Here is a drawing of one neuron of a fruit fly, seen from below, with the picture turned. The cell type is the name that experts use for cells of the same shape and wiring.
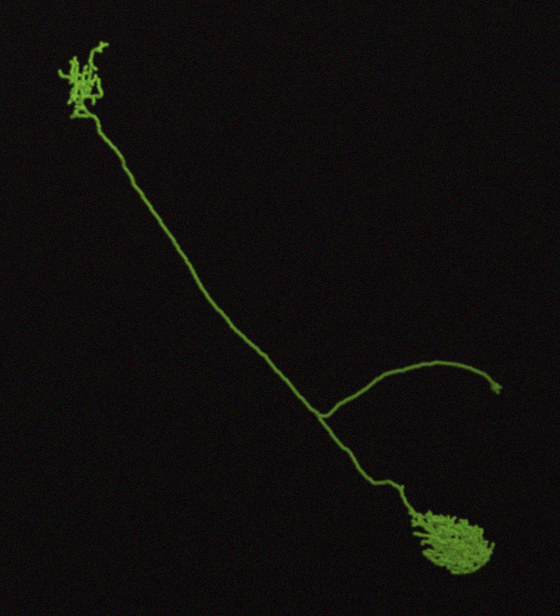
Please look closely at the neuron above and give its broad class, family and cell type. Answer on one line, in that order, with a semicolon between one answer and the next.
central-brain intrinsic neuron; hemilineage VLPa2; PVLP036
